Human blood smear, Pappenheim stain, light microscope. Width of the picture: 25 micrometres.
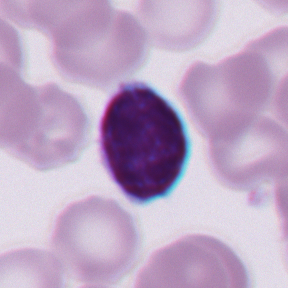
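Typical lymphocyte, centre of this blood smear: an oval cell, a bit taller than it is wide, with the nucleus taking up nearly all of it. The chromatin is dense and dark purple right through, and no granules are visible.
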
